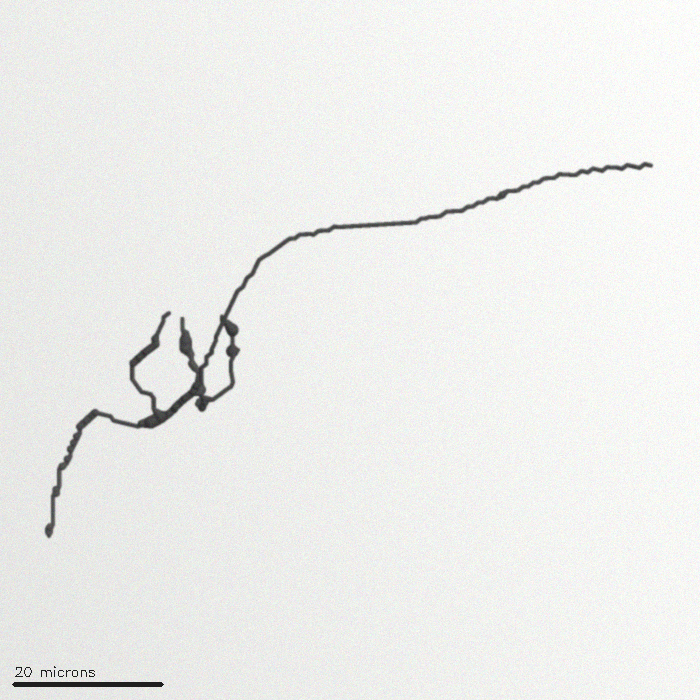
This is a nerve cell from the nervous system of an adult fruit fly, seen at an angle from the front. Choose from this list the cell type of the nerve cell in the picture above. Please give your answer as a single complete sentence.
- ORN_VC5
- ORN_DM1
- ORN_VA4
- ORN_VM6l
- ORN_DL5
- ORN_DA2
As its cell type, this nerve cell has ORN_DA2.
